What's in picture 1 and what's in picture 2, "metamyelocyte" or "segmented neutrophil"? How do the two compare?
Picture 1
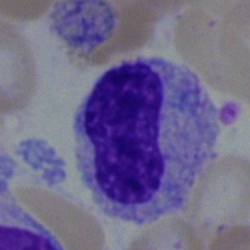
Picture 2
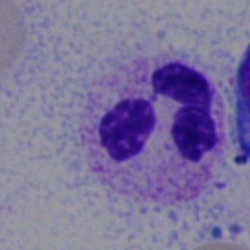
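Identity: picture 1 is the metamyelocyte, picture 2 the segmented neutrophil. Outline: both are roughly round, but the metamyelocyte's margin is slightly irregular and fuzzy. Nucleus: in the metamyelocyte it is elongated, with a shallow indentation along its right side, and it lies toward the left, leaving more cytoplasm on the right. Chromatin: in the segmented neutrophil it is dense, dark purple and clumped. Nucleoli: none are distinct in the metamyelocyte, and none are visible in the segmented neutrophil.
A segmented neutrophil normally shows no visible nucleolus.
Cytoplasm: the metamyelocyte's is pale greyish-blue, with no clear vacuoles. Surroundings: a dark blue-purple structure is cut off at the right edge of the segmented neutrophil picture.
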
